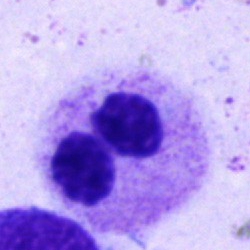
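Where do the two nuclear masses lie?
Toward the upper left, leaving more cytoplasm to the lower right.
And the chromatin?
Dark purple and dense in both masses.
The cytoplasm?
Abundant and pale pinkish-lilac, with fine purplish granules scattered through it.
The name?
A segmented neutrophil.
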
